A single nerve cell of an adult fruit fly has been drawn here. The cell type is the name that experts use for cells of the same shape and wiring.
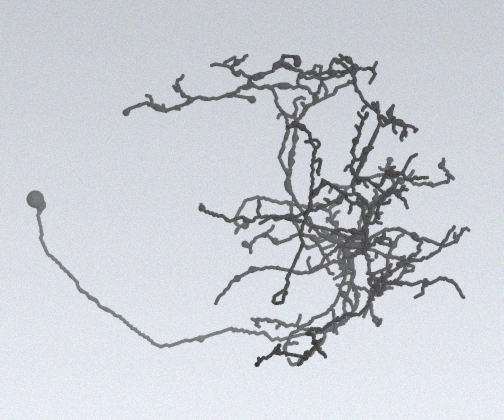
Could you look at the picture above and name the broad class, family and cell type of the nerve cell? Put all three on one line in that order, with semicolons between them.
nerve-cord intrinsic neuron; hemilineage 04B; IN04B081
